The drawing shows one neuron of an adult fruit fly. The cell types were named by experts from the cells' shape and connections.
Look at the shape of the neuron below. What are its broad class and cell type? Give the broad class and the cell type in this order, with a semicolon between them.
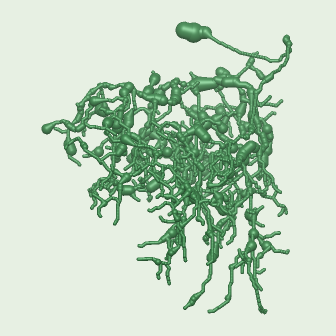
nerve-cord intrinsic neuron; INXXX403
